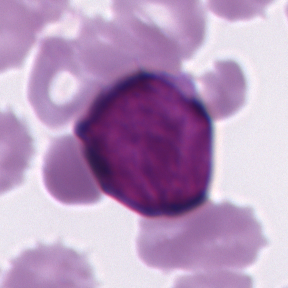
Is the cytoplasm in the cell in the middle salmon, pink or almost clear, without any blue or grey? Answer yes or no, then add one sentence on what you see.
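No. The thin cytoplasmic rim is dark blue.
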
